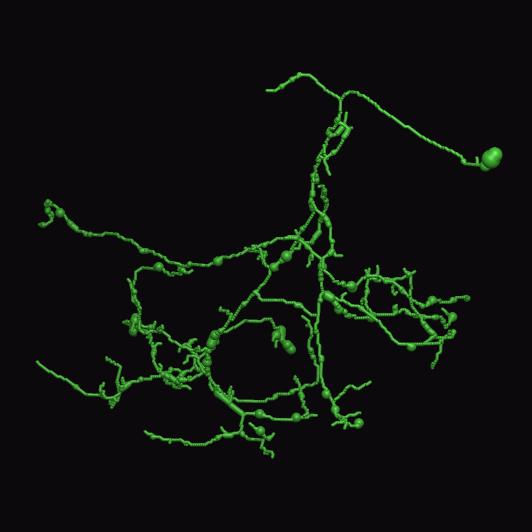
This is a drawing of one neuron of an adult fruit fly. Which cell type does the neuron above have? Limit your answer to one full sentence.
This neuron represents the cell type IN20A.22A074.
